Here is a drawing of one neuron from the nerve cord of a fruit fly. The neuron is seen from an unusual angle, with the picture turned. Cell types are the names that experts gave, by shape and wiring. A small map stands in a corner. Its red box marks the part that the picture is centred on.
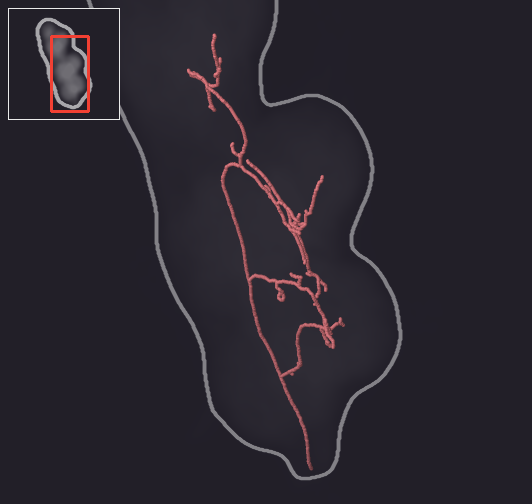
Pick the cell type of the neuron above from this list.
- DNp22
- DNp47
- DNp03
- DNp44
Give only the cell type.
DNp44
